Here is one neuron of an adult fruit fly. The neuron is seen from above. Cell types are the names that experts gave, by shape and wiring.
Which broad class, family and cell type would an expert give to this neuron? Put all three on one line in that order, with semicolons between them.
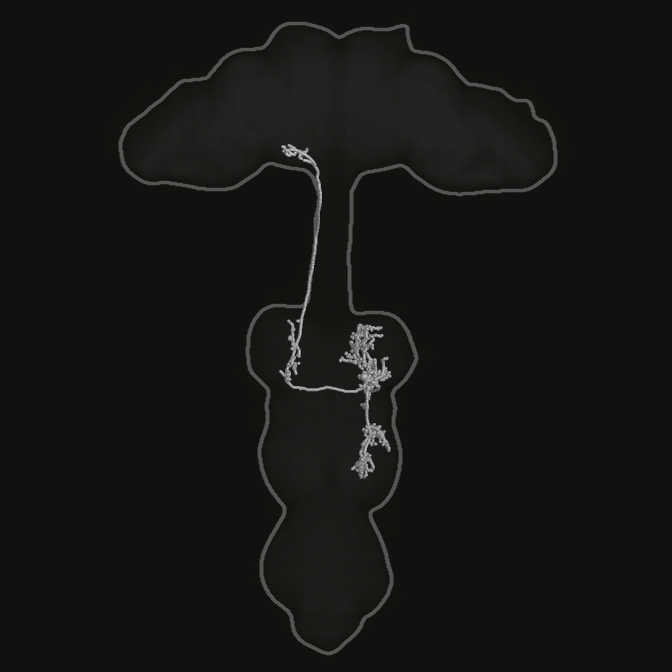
ascending neuron; hemilineage 19B; AN19B018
